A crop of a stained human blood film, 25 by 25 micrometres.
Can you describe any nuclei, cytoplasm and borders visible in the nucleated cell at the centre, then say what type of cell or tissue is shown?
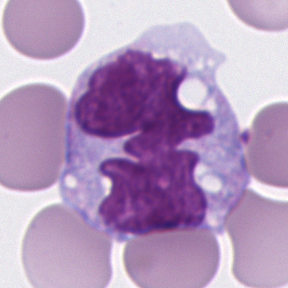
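The outline is irregular, with an uneven pale bulge upper right. Broad bands, not thin threads, join the nuclear folds; the chromatin looks finely strand-like, not coarsely clumped. A large clear round vacuole sits in a nuclear notch, upper right. This, then, is a monocyte.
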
